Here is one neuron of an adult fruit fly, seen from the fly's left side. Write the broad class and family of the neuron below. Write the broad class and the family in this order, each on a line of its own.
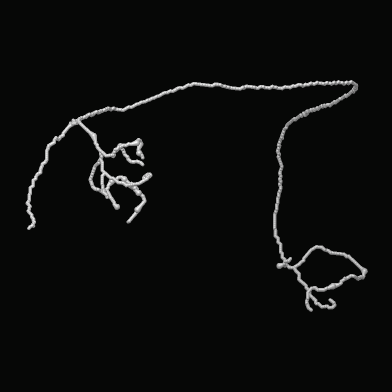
sensory neuron entering the brain
class olfactory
